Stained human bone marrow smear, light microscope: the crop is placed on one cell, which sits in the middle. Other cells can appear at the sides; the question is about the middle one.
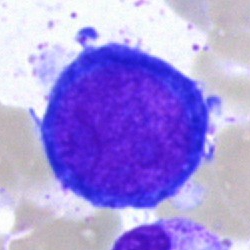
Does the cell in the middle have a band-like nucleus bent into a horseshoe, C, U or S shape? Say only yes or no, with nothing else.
No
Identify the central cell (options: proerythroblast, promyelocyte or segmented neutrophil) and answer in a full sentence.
The crop's centre is taken up by a proerythroblast.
